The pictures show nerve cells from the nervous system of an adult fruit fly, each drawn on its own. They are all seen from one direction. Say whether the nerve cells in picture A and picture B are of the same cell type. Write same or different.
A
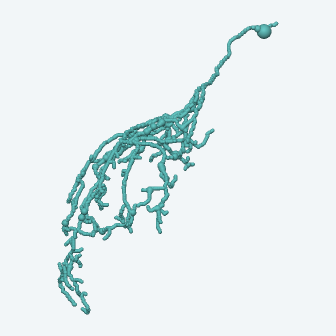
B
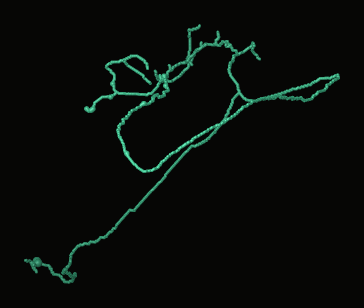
different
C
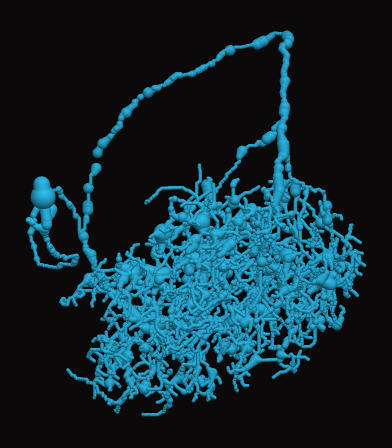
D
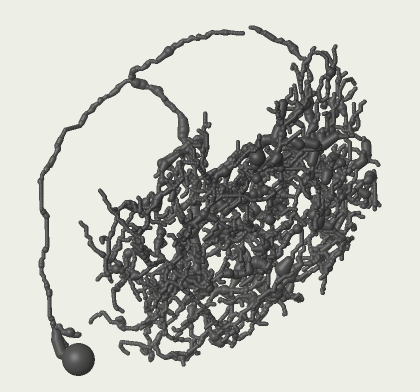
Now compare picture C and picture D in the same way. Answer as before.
same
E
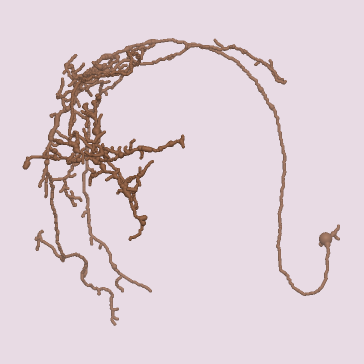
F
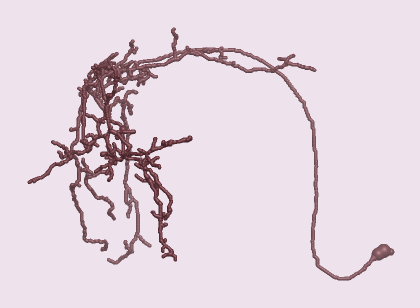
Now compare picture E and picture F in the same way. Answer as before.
same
